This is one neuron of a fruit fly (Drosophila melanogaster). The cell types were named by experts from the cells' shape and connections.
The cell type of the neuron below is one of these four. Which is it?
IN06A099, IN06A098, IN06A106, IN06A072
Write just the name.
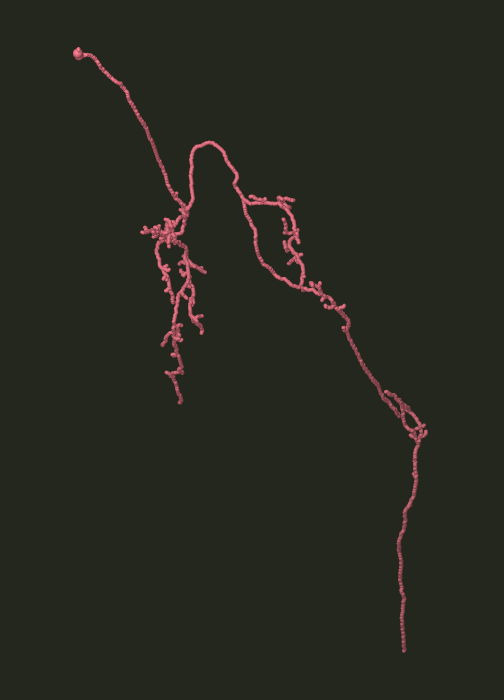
IN06A099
